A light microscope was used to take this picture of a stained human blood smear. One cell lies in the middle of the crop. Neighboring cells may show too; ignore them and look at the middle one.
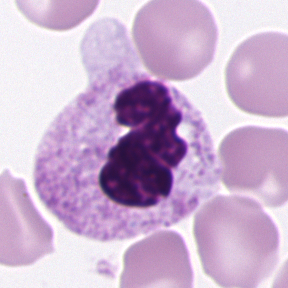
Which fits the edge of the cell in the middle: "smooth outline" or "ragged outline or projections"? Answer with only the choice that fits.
Ragged outline or projections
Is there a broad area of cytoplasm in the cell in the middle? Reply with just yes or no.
Yes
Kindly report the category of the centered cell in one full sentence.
The cell at the middle of the crop is recognized as a segmented neutrophil.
